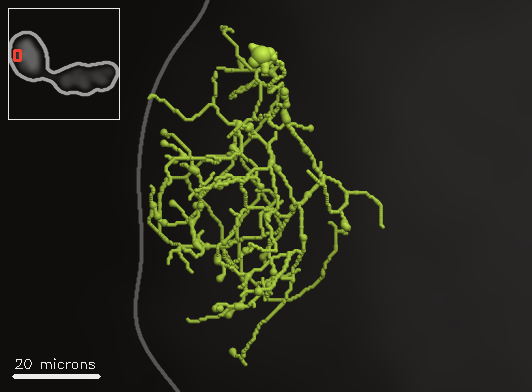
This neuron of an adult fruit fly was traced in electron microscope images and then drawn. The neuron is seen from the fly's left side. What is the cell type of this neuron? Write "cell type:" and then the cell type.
cell type: lLN9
